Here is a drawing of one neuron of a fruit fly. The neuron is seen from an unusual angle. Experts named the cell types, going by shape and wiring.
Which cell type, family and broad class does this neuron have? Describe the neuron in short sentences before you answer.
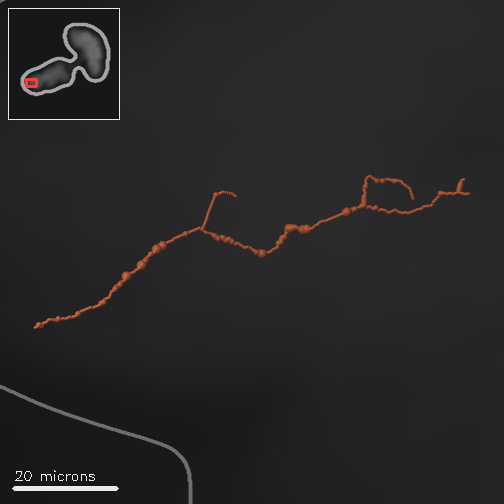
The drawing shows no cell body. By the scale bar it is about 85 microns wide in this view. There are a dozen or fewer branch ends. Its cell type is SNta20. The name of its family is class mechanosensory tactile. Its broad class is sensory neuron entering the nerve cord.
